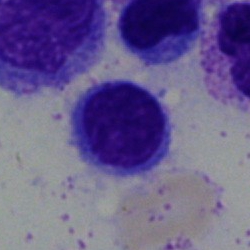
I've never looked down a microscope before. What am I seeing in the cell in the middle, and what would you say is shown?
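Here the chromatin is dense and takes a dark purple stain. A rim of blue cytoplasm is present, and no granules or vacuoles are visible in it. The name for this cell is lymphocyte.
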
